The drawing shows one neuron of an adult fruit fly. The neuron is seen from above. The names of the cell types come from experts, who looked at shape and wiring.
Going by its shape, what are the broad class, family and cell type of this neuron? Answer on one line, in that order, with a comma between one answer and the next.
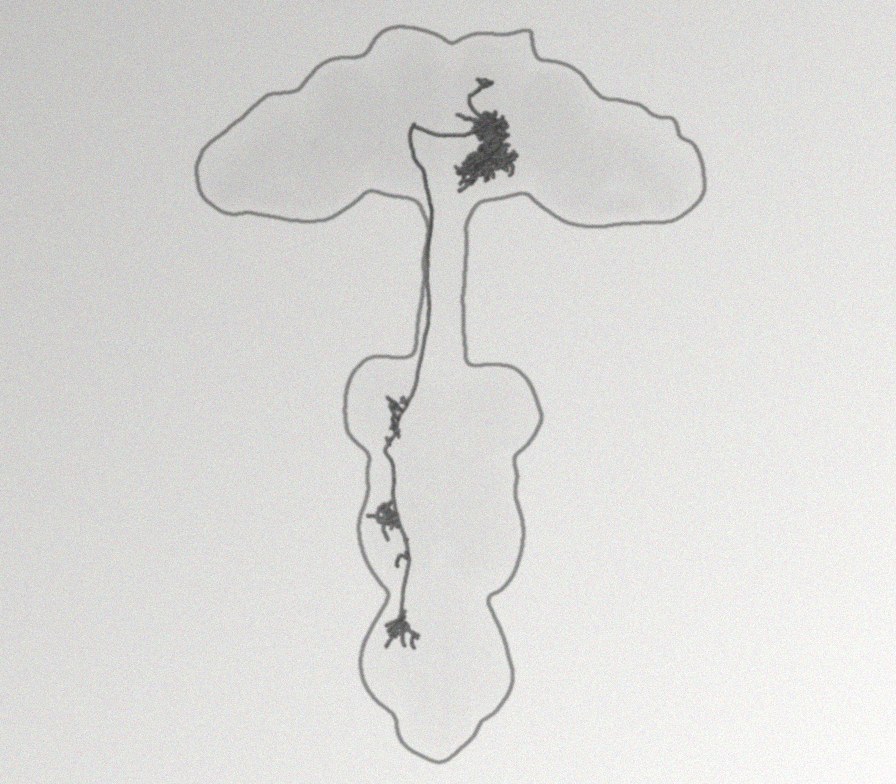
descending neuron, hemilineage MD3, DNg31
